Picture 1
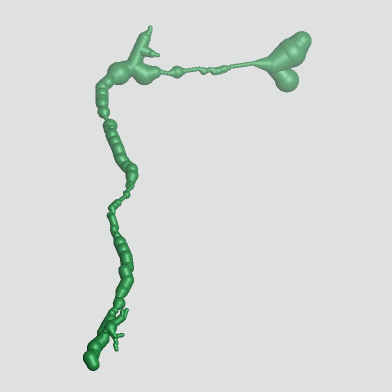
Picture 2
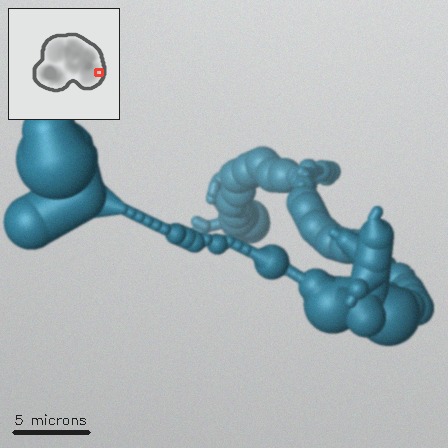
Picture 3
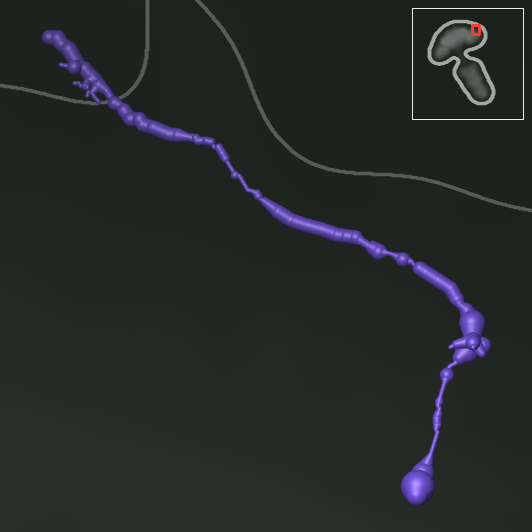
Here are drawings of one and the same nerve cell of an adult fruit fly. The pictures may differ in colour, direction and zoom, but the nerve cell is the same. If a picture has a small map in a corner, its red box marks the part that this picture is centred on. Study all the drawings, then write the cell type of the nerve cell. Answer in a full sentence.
The cell type is L1.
